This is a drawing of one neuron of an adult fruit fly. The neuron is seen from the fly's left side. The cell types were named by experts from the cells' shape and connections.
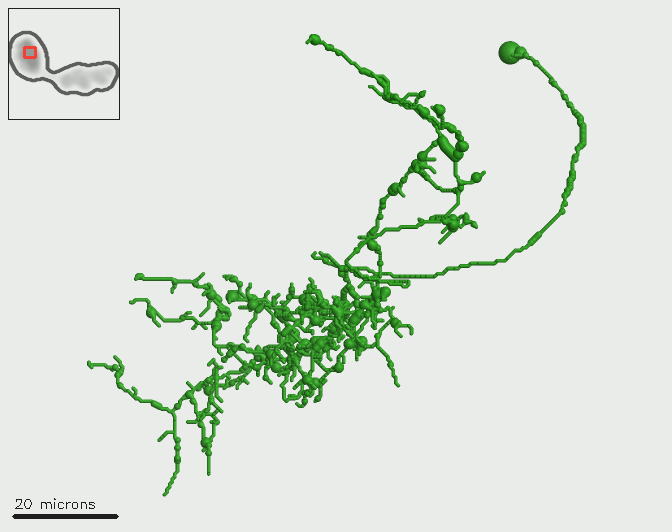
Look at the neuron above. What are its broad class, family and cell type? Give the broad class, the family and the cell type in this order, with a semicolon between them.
central-brain intrinsic neuron; hemilineage VLPp&l1_anterior; PVLP103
